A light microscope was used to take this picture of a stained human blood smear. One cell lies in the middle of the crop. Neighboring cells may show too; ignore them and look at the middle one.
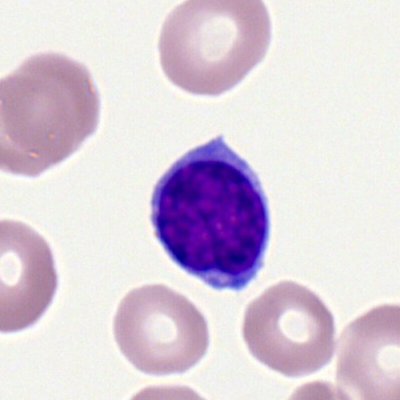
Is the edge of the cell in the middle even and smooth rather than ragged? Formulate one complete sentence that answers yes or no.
No, the cell's outline is ragged or frayed, or carries projections, blebs or tags.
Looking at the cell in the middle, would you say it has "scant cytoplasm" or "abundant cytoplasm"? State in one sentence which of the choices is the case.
The nucleus fills most of the cell.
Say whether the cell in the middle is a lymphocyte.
yes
